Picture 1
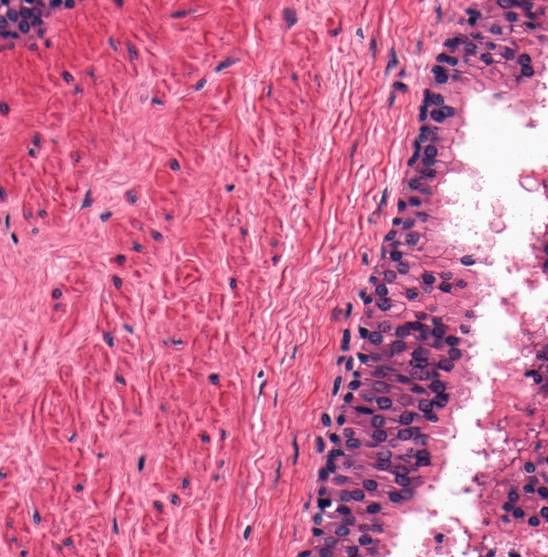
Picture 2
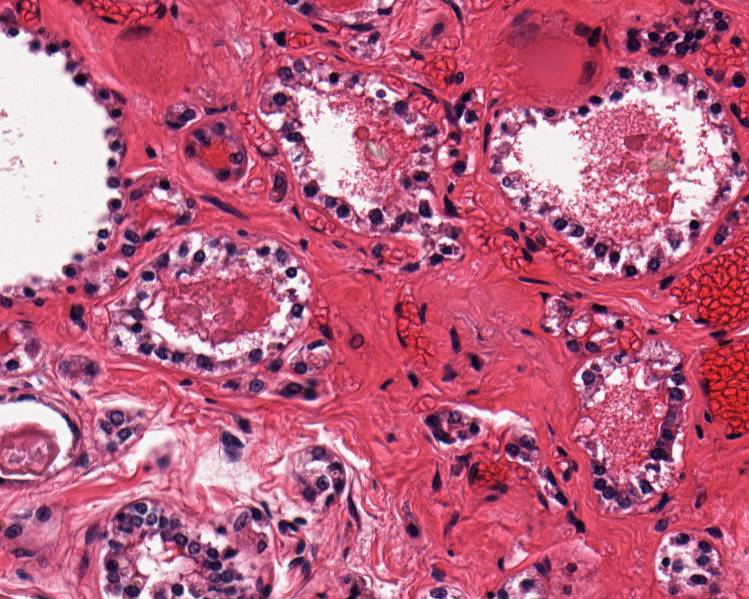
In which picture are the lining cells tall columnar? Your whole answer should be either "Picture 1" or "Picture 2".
Picture 1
